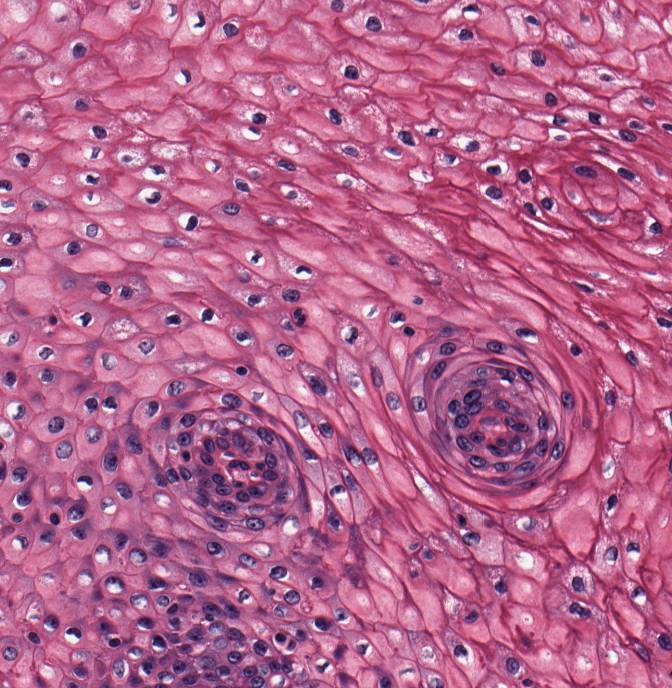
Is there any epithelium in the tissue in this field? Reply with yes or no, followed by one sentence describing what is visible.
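Yes. The whole field is filled by a continuous sheet of squamous epithelial cells with no stroma between them.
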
